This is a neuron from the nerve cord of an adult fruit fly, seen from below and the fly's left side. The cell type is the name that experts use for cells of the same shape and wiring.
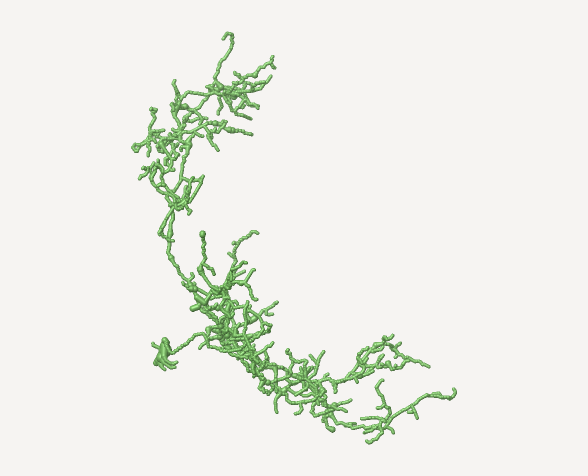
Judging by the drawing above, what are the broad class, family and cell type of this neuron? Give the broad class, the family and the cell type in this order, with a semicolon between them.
nerve-cord intrinsic neuron; hemilineage 13A; IN13A058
